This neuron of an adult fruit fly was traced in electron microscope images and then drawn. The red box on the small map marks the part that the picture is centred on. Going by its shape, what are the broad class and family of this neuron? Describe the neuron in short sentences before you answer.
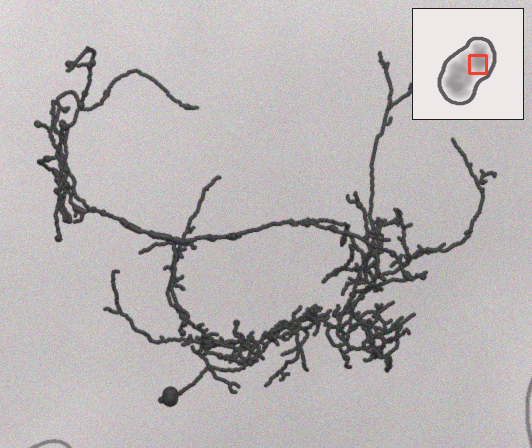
Dozens of branch ends can be seen. As drawn here it is wider than it is tall. This is a nerve-cord intrinsic neuron. The family is hemilineage 17A.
